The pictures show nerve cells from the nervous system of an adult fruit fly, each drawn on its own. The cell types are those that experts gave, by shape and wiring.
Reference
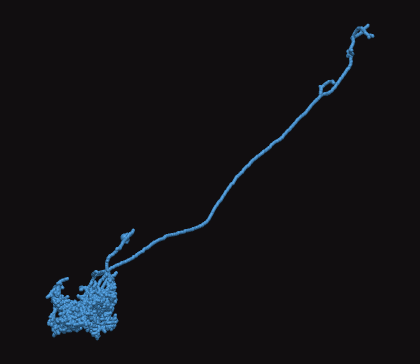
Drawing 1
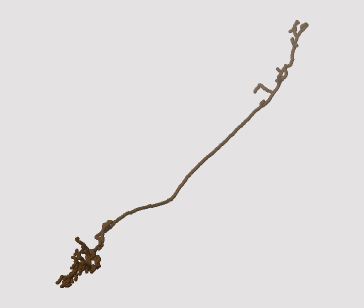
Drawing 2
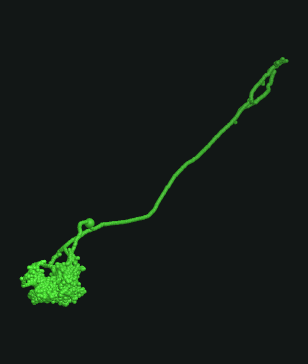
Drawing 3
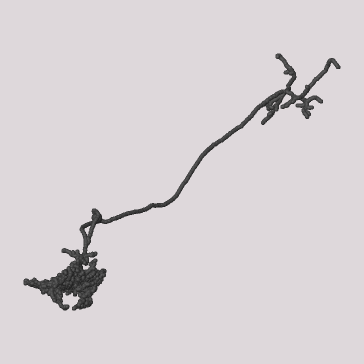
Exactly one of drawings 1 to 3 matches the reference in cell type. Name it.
Drawing 2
